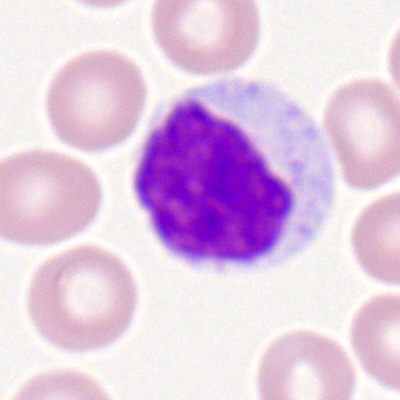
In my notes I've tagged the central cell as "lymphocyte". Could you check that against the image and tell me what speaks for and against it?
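Yes, lymphocyte is right for this one. No nucleoli can be seen in its nucleus, which speaks for lymphocyte.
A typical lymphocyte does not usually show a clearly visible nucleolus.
Its cytoplasm shows no vacuoles, which speaks against monocyte.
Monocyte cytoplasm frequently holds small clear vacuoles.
Beyond that, the outline is round and smooth, the chromatin is dense and dark purple with coarse clumps, a few small reddish-purple granules are scattered in the cytoplasm, and red cells lie all around without overlapping it.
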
